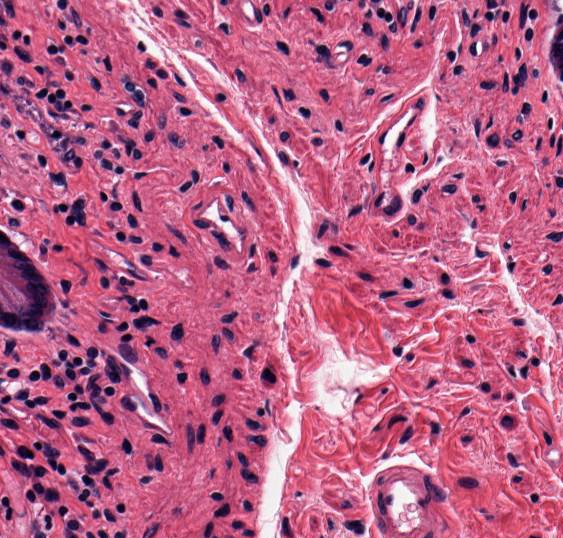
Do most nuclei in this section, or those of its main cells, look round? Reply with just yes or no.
No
